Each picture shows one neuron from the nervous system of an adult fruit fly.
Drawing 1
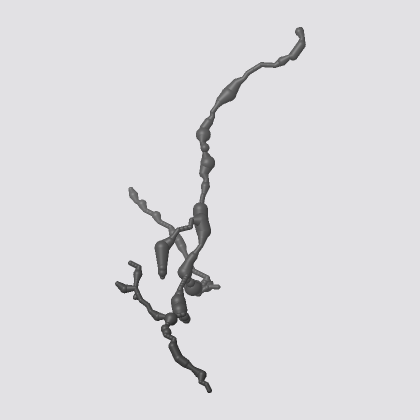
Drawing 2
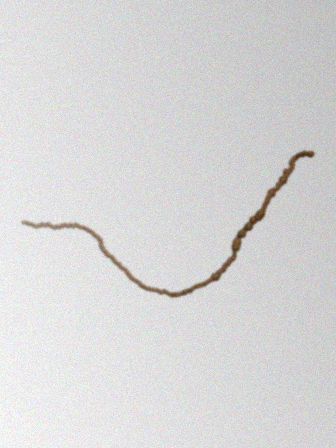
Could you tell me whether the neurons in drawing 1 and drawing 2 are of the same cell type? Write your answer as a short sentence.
They are of different cell types.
